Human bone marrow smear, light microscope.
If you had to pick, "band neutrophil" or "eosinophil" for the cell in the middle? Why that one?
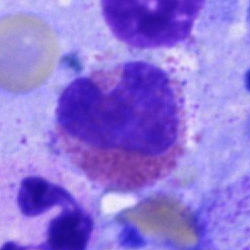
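This cell is an eosinophil. Pinkish-red granules fill its cytoplasm.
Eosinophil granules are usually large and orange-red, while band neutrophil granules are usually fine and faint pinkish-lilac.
The nucleus, a deep and dense purple, sits in the upper part of the cell with an indentation in its top edge, and most of the cytoplasm lies below it.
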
